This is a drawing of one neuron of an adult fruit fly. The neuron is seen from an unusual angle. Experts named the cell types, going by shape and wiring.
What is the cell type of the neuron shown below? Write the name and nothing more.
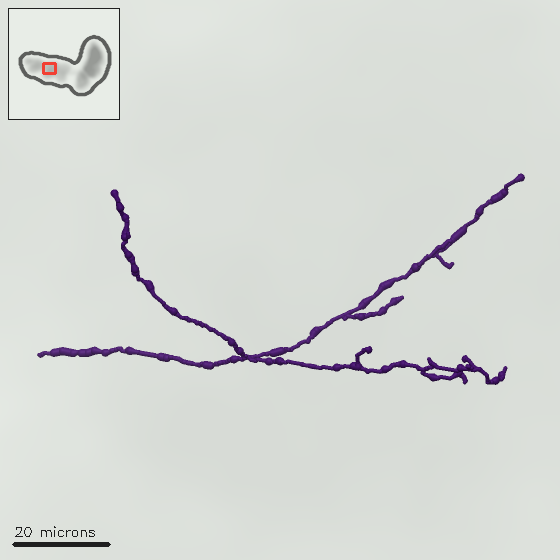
SNpp50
